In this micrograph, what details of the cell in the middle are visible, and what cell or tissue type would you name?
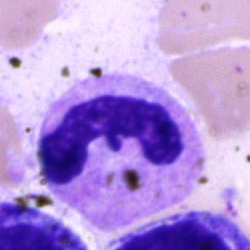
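Horseshoe-shaped curved band forms the nucleus, its open side facing downward. Chromatin dense, dark purple. Cytoplasm plentiful, pale pinkish-lilac. Band neutrophil.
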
